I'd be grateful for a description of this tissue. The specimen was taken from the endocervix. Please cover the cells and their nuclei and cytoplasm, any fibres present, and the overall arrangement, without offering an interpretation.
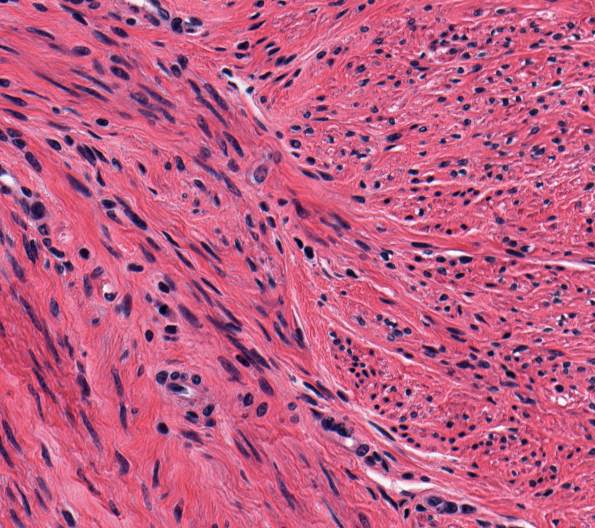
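No epithelium anywhere, and no fat cells. Left half shows muscle cells cut lengthwise, nuclei elongated with blunt, rounded ends, aligned diagonally from upper left to lower right.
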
